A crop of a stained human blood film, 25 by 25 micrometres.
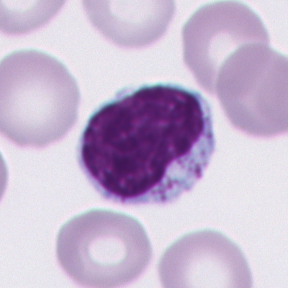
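Large granular lymphocyte, the central cell in a stained smear of human peripheral blood. Its nucleus lies off-centre toward the upper left and has dark purple, coarsely clumped chromatin. A pale bluish-grey crescent of cytoplasm at the lower right holds a few small reddish-purple granules. The cell measures about 12 by 11 micrometres, the nucleus about 11 by 8 micrometres.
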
